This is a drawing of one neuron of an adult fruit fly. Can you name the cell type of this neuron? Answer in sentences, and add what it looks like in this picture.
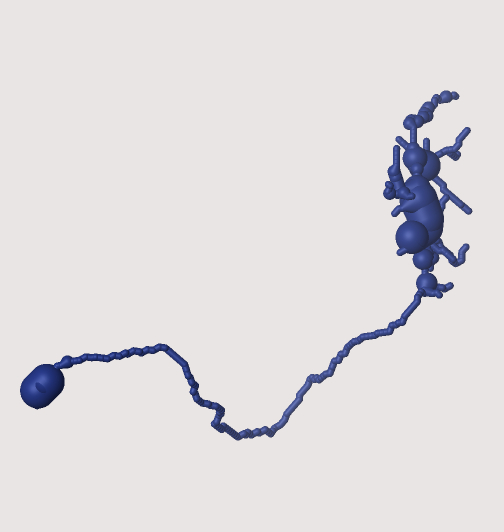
The cell type is Dm8b. It is an optic-lobe intrinsic neuron. Its cell body lies at the lower left of the picture. In this view it is wider than it is tall.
